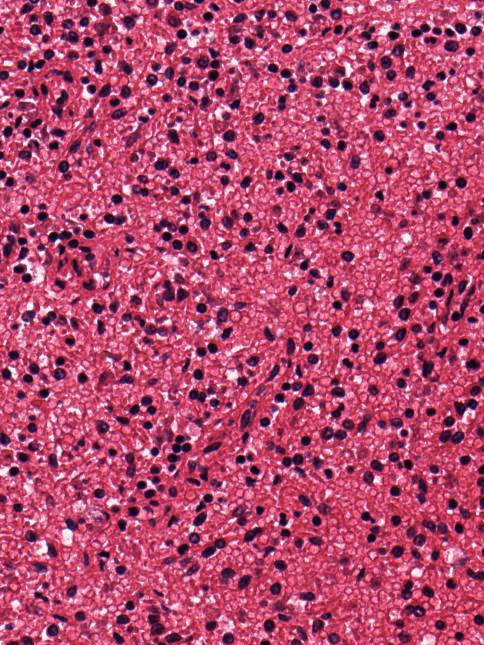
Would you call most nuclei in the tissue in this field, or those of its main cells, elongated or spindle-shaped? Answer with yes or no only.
No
